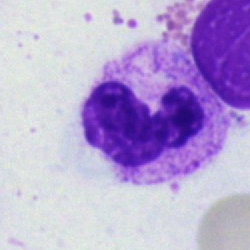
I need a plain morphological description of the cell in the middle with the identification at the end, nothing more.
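Outline roughly round, edge slightly ragged. Chromatin dense, dark purple, coarsely clumped. Cytoplasm plentiful, pale pinkish-lilac, with fine pinkish-purple granules scattered through it. Name: segmented neutrophil.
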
